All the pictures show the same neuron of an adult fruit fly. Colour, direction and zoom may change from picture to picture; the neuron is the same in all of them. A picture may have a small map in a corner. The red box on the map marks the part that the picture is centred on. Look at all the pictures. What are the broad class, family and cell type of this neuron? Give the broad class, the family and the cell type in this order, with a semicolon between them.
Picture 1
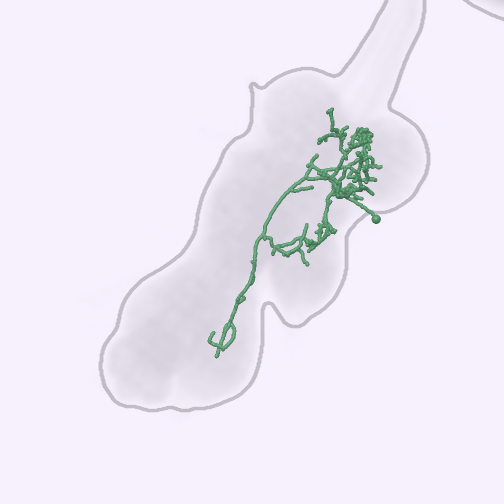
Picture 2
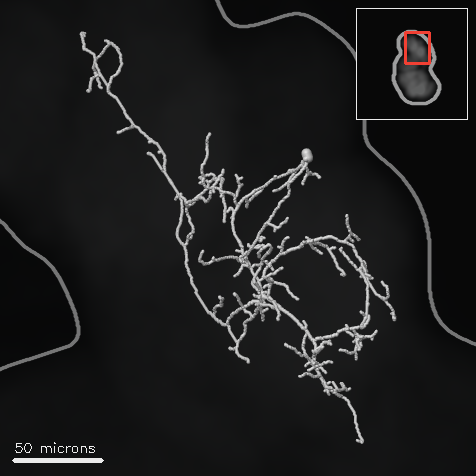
nerve-cord intrinsic neuron; hemilineage 12A; IN12A019_a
